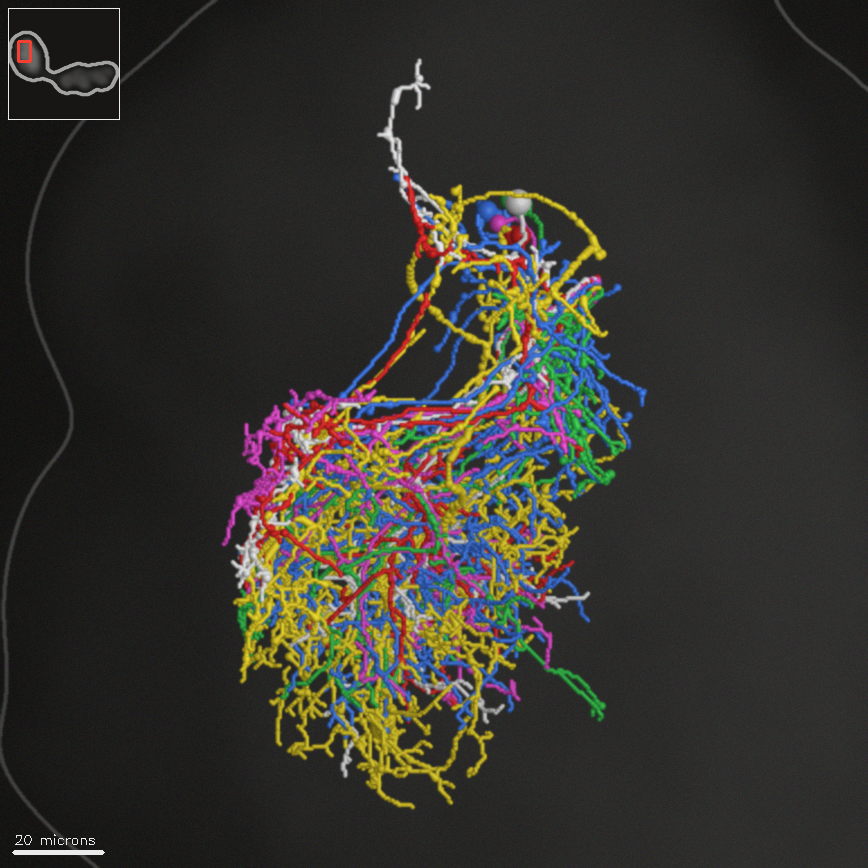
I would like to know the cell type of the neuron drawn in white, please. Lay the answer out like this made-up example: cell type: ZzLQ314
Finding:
cell type: CB3666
